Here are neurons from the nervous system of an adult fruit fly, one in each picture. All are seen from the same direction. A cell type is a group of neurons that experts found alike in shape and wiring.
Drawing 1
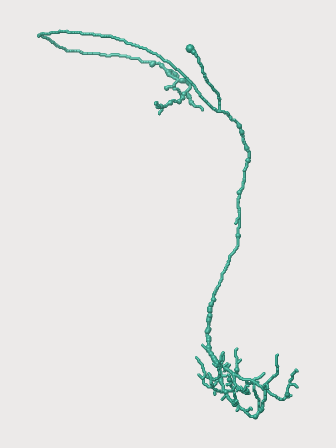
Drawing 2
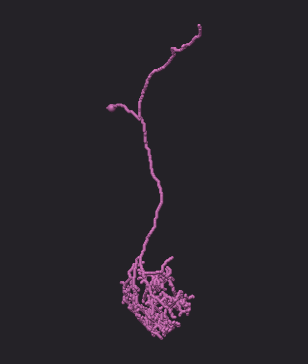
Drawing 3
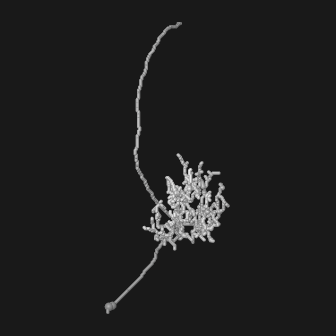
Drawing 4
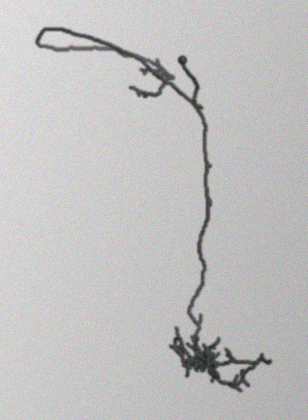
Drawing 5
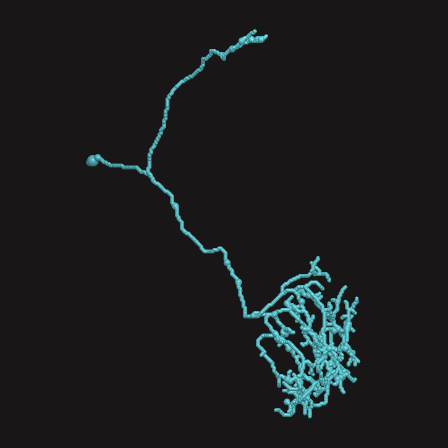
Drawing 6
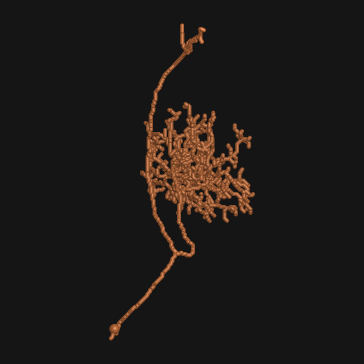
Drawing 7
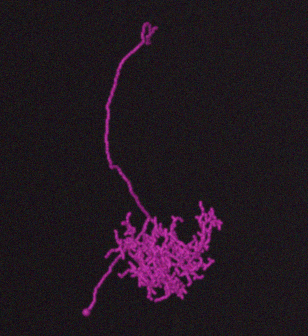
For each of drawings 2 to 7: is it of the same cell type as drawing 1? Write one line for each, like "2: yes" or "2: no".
2: no
3: no
4: yes
5: no
6: no
7: no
